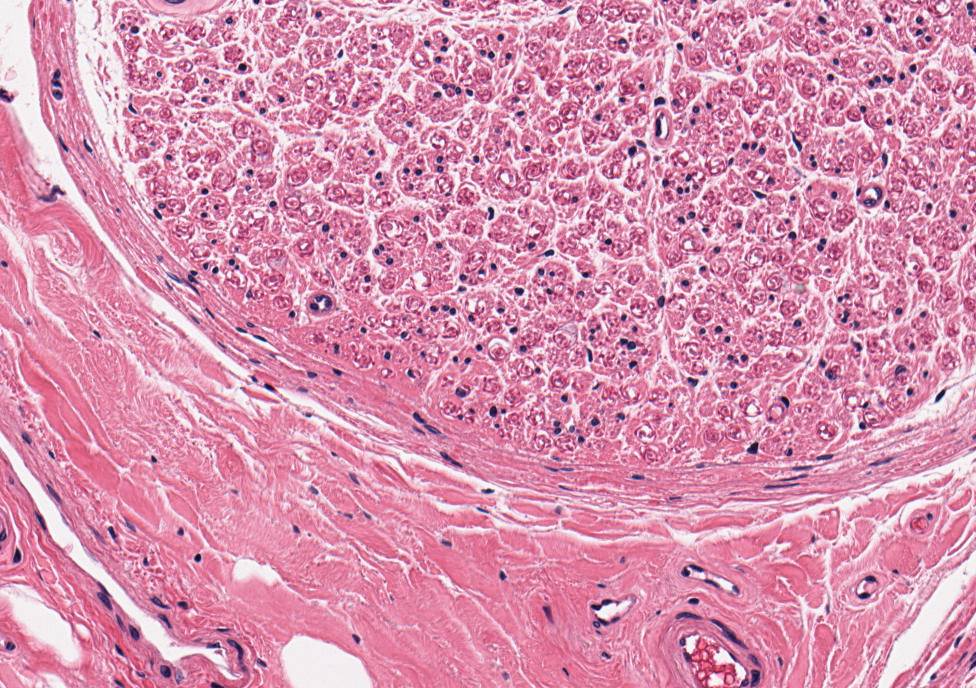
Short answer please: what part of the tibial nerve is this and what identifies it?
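A nerve fascicle occupies the upper part of the field as a large rounded bundle of closely packed fibres. It is enclosed by a thin sheath of several concentric layers of flattened cells with slender elongated nuclei.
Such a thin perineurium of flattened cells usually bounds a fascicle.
Curving around below and to the left, the tissue outside the sheath is dense, wavy, eosinophilic collagen with only sparse elongated nuclei, as in epineurium rather than fascicle.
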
